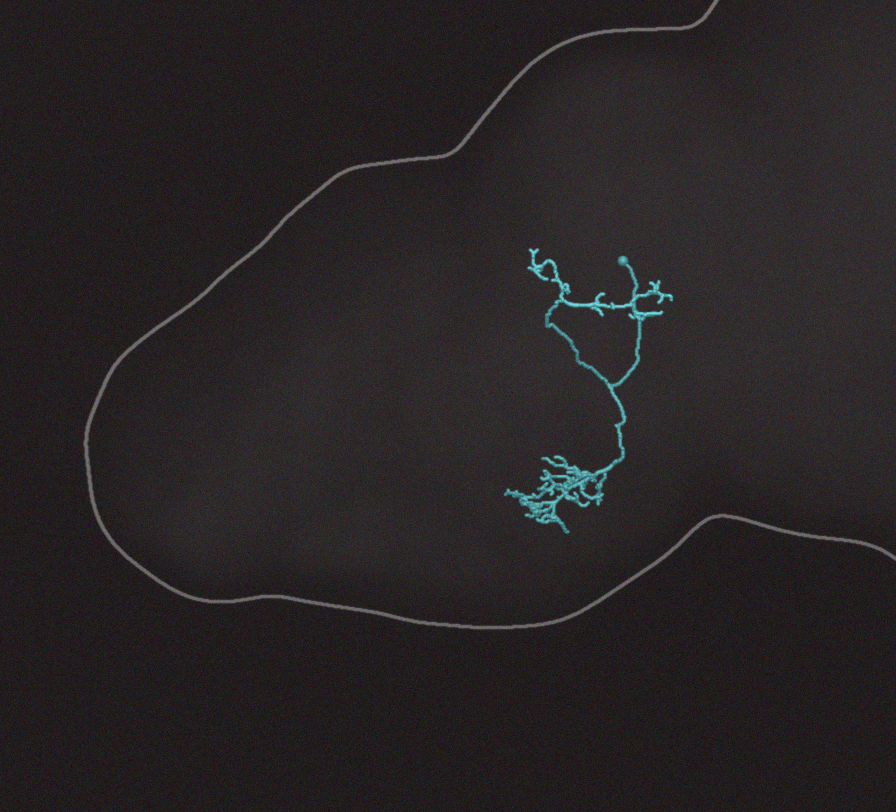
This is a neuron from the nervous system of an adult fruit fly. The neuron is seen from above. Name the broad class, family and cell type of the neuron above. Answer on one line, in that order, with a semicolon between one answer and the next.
visual projection neuron; hemilineage VPNv2; LC16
